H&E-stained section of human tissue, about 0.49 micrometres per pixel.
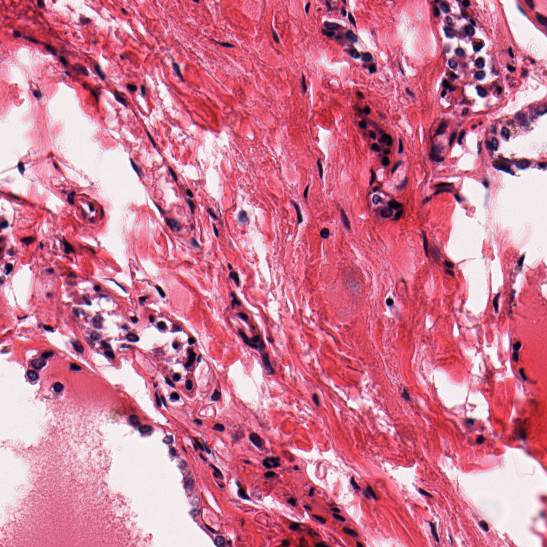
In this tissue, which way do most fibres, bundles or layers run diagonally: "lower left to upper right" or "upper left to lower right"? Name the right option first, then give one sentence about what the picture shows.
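Upper left to lower right. Wavy pink collagen bundles run obliquely from the upper left toward the lower right across the field.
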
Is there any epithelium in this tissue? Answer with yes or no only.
No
